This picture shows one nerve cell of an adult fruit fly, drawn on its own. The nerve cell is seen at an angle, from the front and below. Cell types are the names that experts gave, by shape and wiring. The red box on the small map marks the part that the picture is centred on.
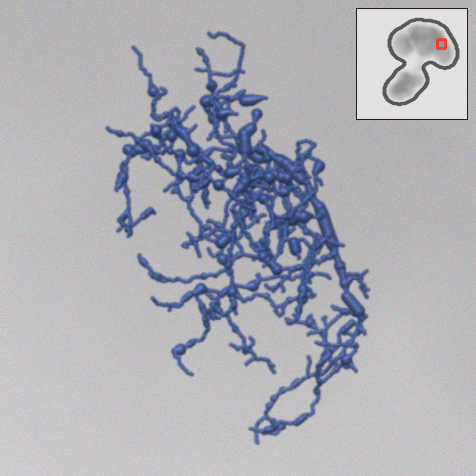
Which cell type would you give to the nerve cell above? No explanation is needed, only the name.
CB1287_b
